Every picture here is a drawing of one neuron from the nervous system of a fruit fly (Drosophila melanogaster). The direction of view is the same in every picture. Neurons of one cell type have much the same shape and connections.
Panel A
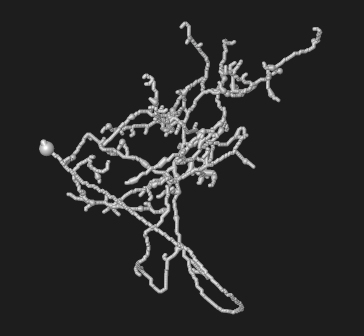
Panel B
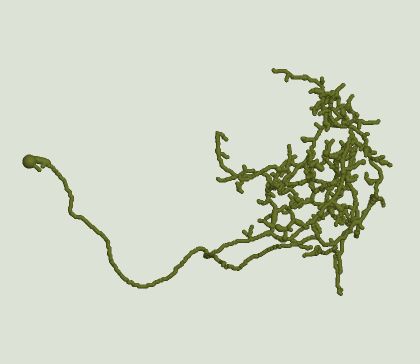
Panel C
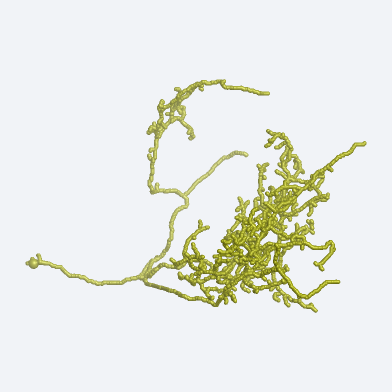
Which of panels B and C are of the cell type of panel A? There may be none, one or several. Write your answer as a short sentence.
None of them is of the same cell type.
